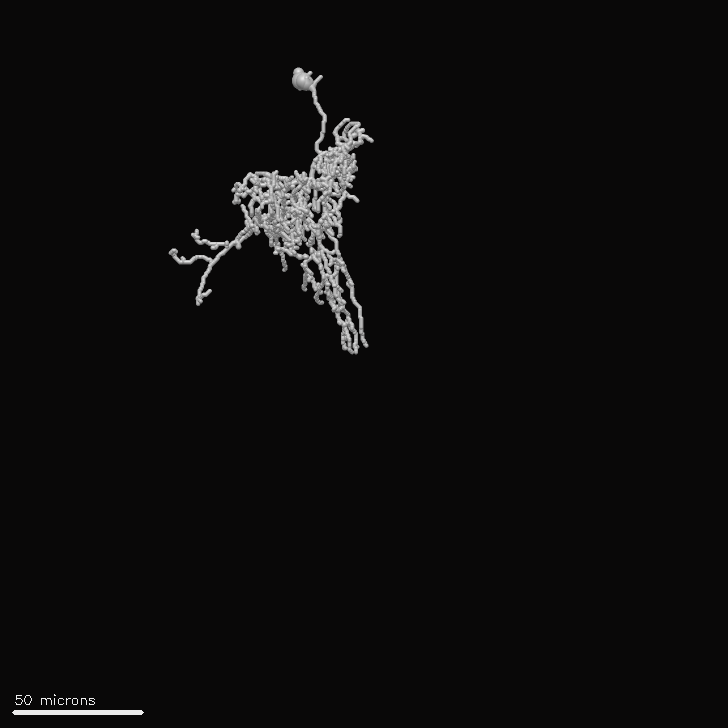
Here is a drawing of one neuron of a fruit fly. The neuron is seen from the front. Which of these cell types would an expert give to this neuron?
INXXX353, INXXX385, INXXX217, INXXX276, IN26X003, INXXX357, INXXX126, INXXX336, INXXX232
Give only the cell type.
INXXX232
